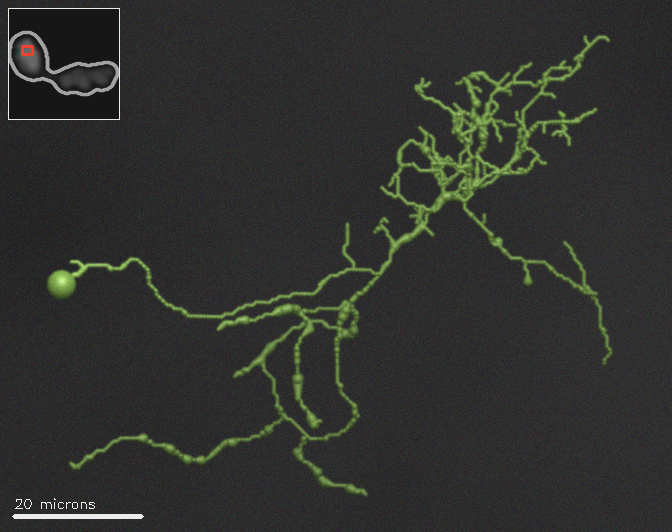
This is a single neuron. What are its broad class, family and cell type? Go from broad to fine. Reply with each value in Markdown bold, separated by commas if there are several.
**central-brain intrinsic neuron**, **hemilineage VLPl2_posterior**, **LHAV2b1**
